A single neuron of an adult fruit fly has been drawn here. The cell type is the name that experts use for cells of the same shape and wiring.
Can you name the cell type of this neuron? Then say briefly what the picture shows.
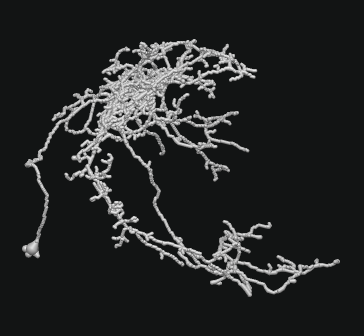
It is of cell type IN20A.22A008. Its broad class is nerve-cord intrinsic neuron. The picture shows dozens of branch ends. In this view it is about as wide as it is tall.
